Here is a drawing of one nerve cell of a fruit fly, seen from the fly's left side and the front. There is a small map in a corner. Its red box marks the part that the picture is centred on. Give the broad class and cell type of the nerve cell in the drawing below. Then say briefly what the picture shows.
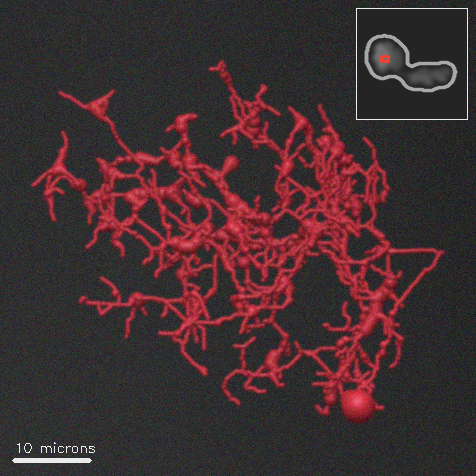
This is a central-brain intrinsic neuron. Its cell type is CB1384. Its cell body lies at the lower right of the picture. From left to right in the picture it spans about 55 microns.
